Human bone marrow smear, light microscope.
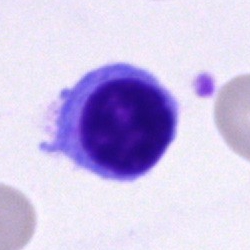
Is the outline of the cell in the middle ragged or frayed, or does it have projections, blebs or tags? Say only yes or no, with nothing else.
Yes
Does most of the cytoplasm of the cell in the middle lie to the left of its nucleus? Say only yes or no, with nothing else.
Yes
